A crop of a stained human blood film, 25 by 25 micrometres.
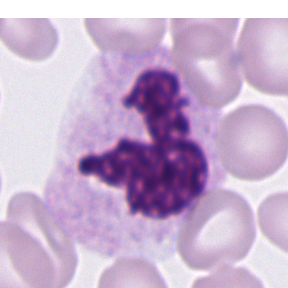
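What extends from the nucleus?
A narrow tapering extension that points to the left.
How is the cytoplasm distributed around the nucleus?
It is abundant, and its widest rim lies on the left of the nucleus.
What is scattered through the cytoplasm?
Fine, dust-like pinkish-violet granules.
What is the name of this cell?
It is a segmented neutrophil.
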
